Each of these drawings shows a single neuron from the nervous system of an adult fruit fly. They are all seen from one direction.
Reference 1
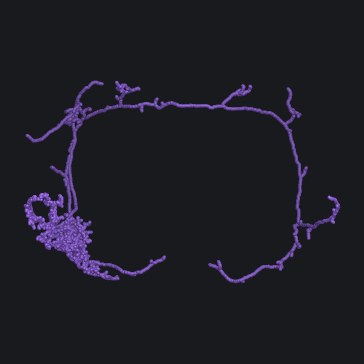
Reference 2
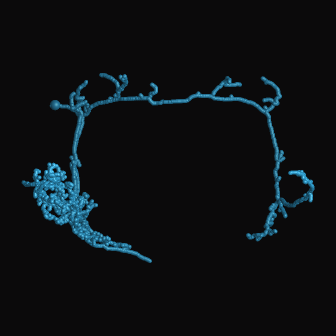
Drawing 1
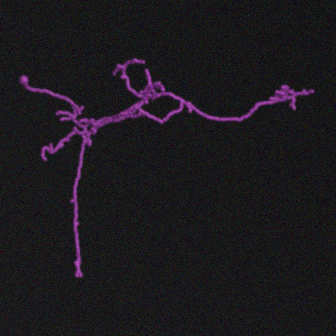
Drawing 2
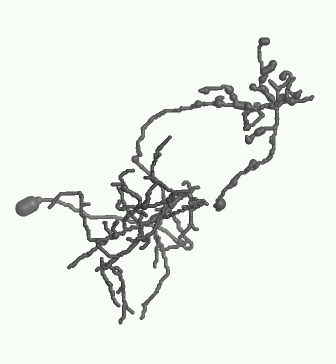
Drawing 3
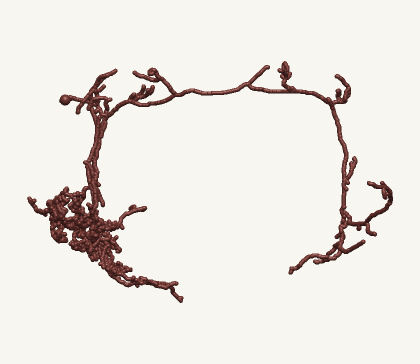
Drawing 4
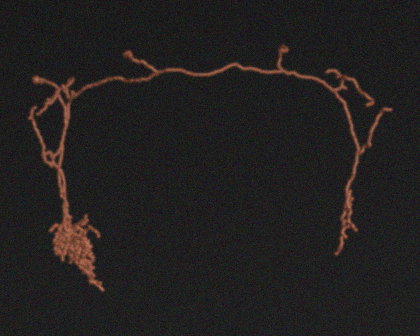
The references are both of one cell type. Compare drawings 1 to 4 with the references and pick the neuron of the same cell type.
Drawing 3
